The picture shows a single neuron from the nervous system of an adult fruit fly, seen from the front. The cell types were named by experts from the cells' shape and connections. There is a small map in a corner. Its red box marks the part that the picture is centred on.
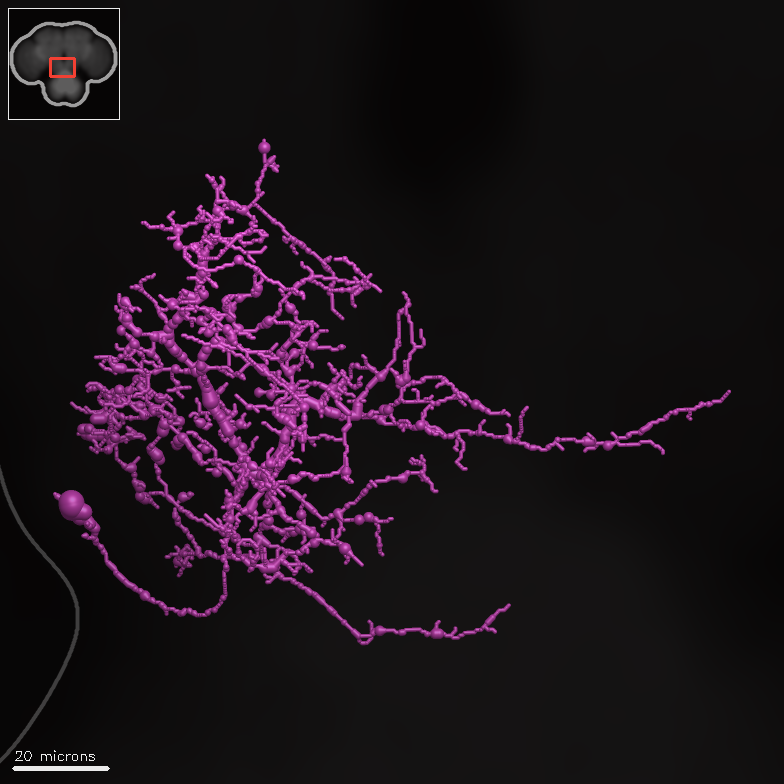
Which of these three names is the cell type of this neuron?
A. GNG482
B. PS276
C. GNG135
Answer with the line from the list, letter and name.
C. GNG135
